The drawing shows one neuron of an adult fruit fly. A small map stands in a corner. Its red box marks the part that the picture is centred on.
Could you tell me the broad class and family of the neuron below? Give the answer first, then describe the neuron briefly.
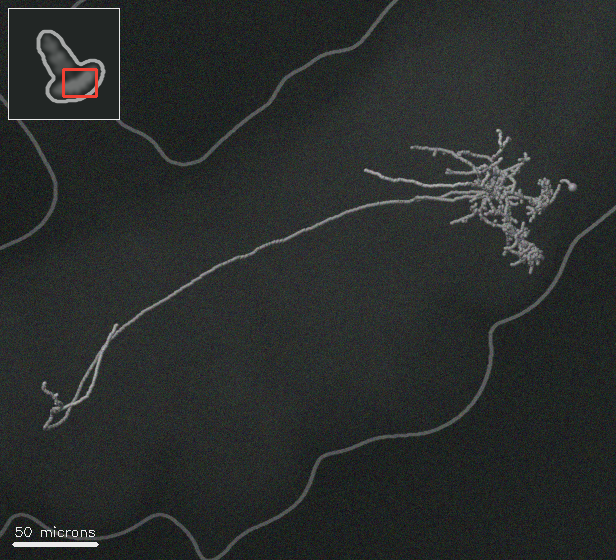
This is a central-brain intrinsic neuron. The family is hemilineage VLPl&d1_lateral. From left to right in the picture it spans about 300 microns. As drawn here it is wider than it is tall.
